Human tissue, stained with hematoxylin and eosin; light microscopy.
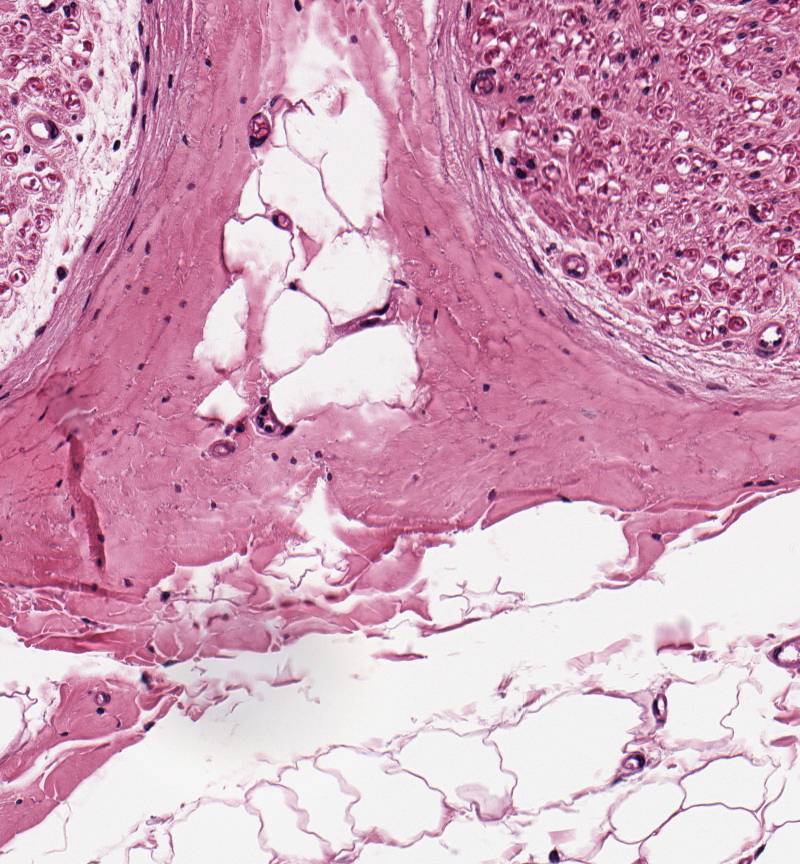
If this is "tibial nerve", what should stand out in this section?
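See the two rounded bundles in the upper left and upper right corners, with dense pink fibrous tissue between them.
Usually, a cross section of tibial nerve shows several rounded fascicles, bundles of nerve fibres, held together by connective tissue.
Inside these bundles, the fibres are cut across and form closely packed small circles with pale rims and central dots.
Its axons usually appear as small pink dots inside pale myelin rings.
Between the bundles, at upper middle, a small cluster of empty fat cells is edged by thin-walled vessels.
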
